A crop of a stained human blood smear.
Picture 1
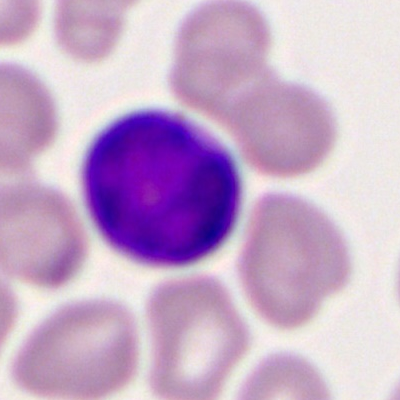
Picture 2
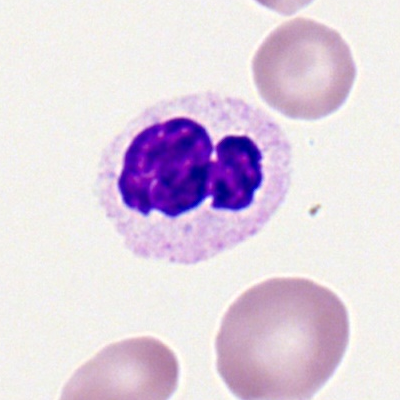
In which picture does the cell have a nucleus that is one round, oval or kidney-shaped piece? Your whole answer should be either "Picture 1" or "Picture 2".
Picture 1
